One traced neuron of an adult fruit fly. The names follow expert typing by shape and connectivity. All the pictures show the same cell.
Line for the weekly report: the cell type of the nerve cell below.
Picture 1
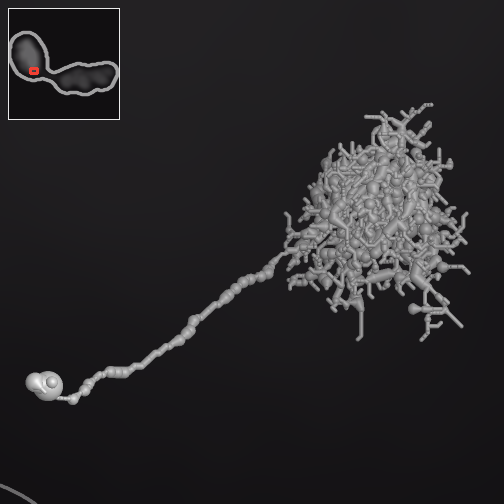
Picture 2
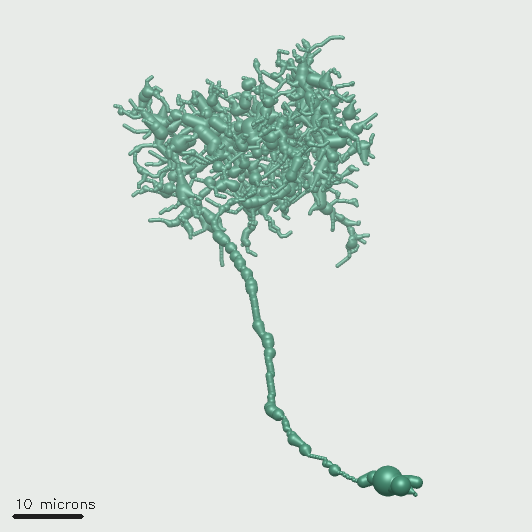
Pm4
